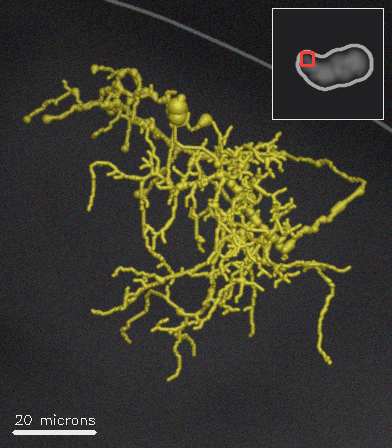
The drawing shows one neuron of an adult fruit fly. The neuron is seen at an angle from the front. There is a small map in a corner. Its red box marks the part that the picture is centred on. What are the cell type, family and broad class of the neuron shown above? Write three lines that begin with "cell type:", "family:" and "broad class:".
cell type: IN19B068
family: hemilineage 19B
broad class: nerve-cord intrinsic neuron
